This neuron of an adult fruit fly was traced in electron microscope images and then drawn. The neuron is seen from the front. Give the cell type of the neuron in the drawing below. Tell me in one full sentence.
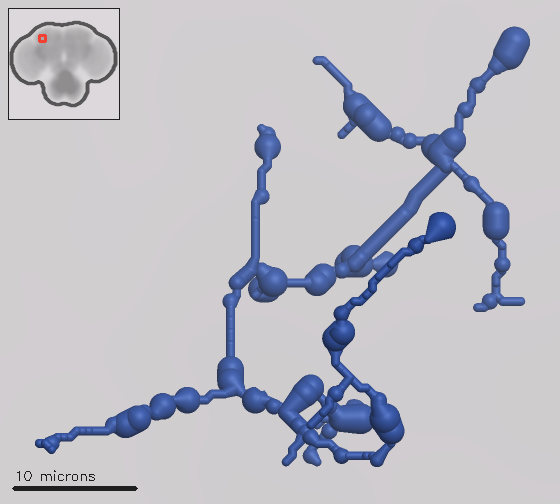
This neuron falls under the cell type CB2561.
